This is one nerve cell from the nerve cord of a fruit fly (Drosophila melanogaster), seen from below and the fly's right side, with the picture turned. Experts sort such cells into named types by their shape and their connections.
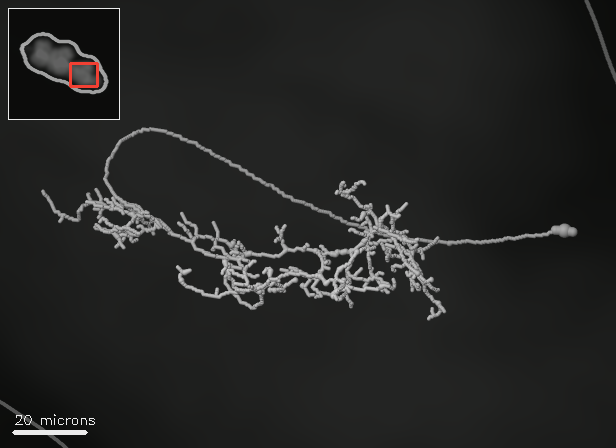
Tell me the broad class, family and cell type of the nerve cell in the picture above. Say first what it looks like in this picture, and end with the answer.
By the scale bar it is about 150 microns wide in this view. Dozens of branch ends can be seen. It is a nerve-cord intrinsic neuron. Its family is hemilineage 12B. Its cell type is IN12B074.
